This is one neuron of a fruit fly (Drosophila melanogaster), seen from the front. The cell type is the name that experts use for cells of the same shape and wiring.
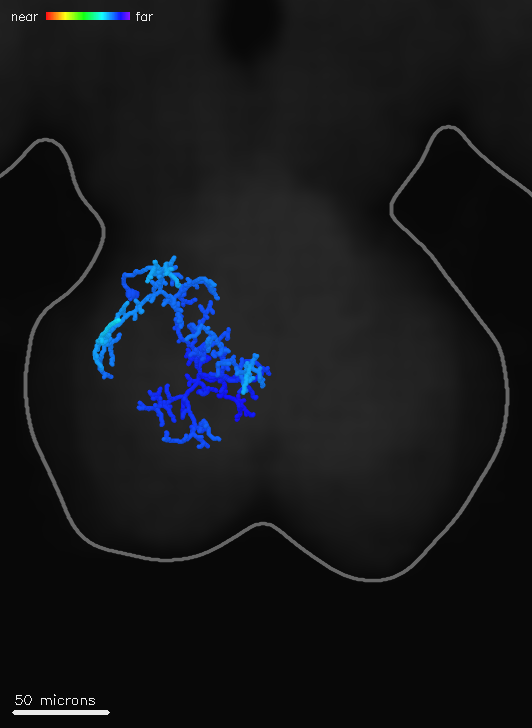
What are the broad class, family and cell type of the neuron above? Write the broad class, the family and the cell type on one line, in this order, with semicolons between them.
nerve-cord intrinsic neuron; hemilineage 19A; IN19A046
